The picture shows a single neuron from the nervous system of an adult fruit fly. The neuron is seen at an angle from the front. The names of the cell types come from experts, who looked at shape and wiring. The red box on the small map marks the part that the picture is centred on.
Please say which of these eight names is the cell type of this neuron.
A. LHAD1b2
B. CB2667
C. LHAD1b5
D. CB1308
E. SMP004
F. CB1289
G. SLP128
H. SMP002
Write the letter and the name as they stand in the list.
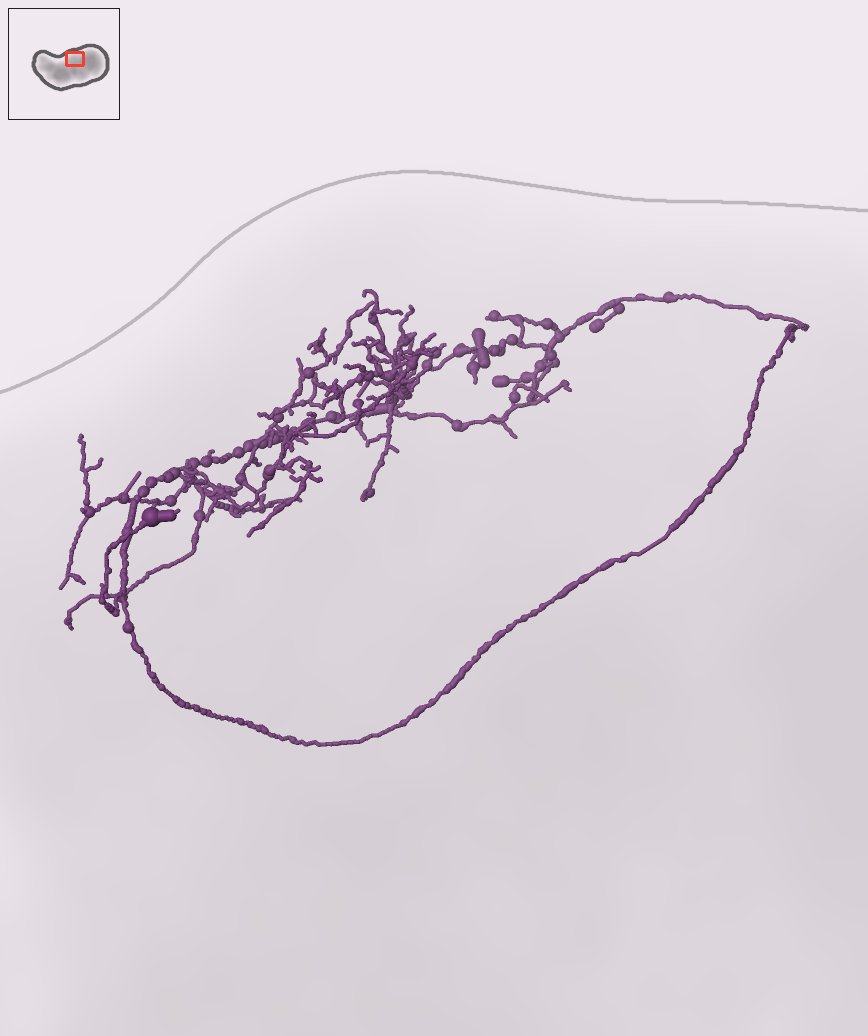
C. LHAD1b5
